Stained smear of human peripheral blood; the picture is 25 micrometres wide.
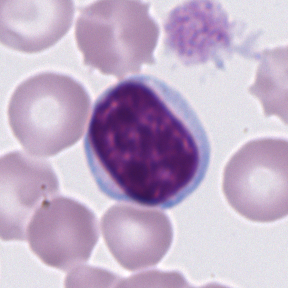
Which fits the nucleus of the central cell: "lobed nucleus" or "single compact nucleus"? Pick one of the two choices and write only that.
Single compact nucleus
